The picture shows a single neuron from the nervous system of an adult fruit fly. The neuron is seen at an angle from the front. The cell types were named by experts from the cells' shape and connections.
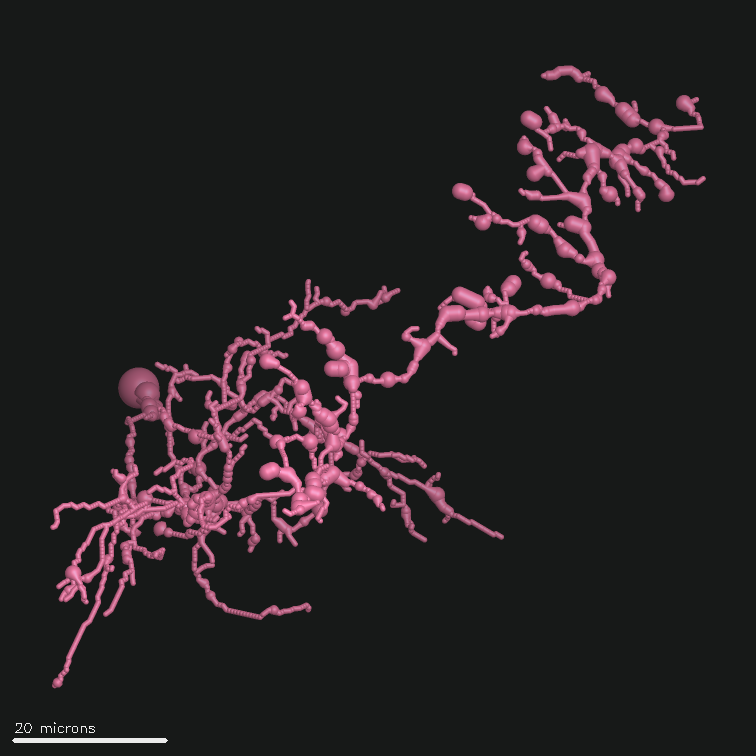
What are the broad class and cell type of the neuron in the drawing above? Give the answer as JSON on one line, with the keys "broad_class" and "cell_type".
{"broad_class": "nerve-cord intrinsic neuron", "cell_type": "INXXX397"}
